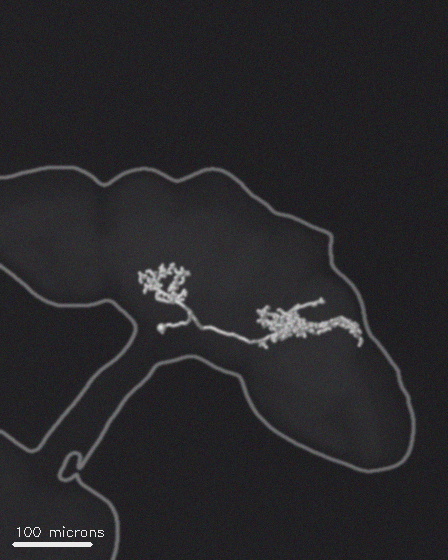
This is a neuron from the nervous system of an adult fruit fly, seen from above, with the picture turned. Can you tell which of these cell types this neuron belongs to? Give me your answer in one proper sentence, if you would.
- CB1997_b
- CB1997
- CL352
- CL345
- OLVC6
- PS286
This neuron is classified under the cell type CL345.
